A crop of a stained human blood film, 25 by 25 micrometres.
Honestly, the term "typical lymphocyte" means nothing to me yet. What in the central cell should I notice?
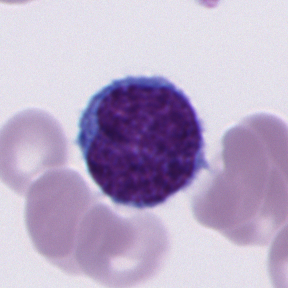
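What sits well with a typical lymphocyte here is the chromatin, dark purple and coarsely clumped, with no nucleoli visible in the nucleus. The cytoplasm is plain as well, with no visible granules and no vacuoles. The nucleus is about 10 micrometres across and fills about 80% of the cell's area.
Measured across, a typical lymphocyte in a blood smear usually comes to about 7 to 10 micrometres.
This cell, at about 12 micrometres across, is larger than that, so its size is the part that doesn't match.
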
